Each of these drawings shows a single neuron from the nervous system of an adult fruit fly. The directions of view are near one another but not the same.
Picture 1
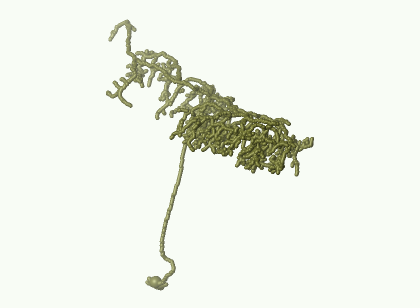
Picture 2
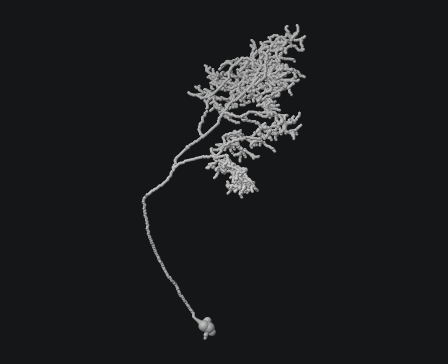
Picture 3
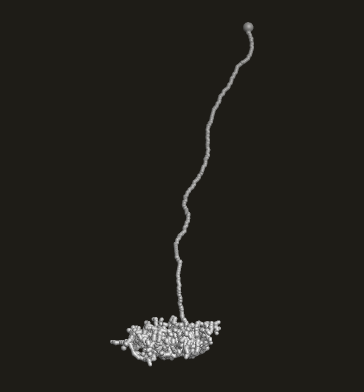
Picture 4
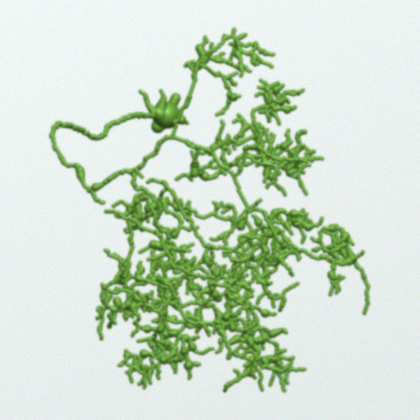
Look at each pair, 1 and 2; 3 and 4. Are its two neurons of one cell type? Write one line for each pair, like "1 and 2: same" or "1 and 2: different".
1 and 2: same
3 and 4: different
